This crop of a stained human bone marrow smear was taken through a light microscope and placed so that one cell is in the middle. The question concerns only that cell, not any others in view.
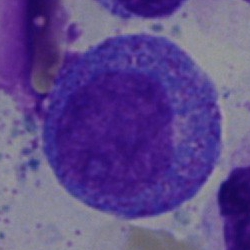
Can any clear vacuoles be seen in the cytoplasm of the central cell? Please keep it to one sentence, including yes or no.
No, there is no vacuole to be seen in the cytoplasm of this cell.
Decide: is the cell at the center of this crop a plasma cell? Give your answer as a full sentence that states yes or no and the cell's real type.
No, the centre cell is not a plasma cell but a promyelocyte.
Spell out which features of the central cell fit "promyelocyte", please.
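This central cell is a promyelocyte, so let me go through what lines up with that. Its nucleus sits off-centre, pushed toward the left side of the cell.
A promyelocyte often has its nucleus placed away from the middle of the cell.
So that placement goes with the name. Next, the chromatin looks finely granular rather than coarsely clumped.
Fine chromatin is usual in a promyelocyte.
The chromatin, then, fits as well. Beyond those two points, I simply note fine reddish-purple granules scattered through the cytoplasm, and a paler patch of cytoplasm lying against the right side of the nucleus.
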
